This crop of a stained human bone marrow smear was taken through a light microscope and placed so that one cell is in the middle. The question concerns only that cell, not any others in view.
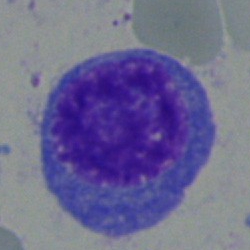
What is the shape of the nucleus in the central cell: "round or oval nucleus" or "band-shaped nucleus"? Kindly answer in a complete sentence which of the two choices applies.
The nucleus is gathered into one compact mass that is round or oval.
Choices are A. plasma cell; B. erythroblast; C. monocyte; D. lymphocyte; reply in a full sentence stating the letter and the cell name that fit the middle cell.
The cell in the middle is correctly identified as a plasma cell in option A.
